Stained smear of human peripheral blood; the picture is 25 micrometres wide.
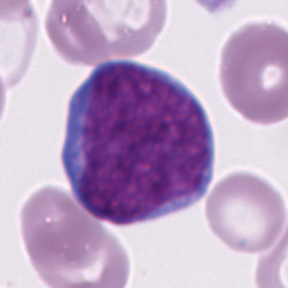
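Myeloblast in a stained peripheral blood smear: the central cell, about 14 micrometres across. Checked in turn, the nucleus is roughly round and not lobed, filling about 80% of the cell's area. Its chromatin is finely stippled and evenly spread, with no coarse dark clumps. A narrow blue rim of cytoplasm is widest on the left side of the cell. The edge is smooth, with no projections or blebs.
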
